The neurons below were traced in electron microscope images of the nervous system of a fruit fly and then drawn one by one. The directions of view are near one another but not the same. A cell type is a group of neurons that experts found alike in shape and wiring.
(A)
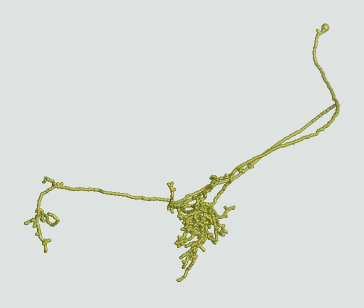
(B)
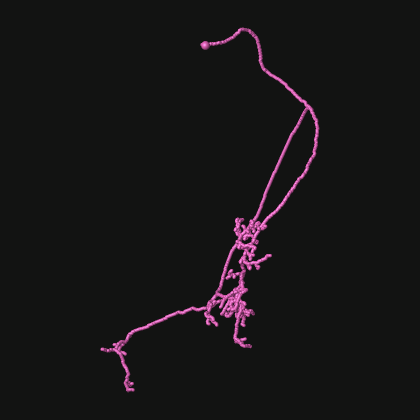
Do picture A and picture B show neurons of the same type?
no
